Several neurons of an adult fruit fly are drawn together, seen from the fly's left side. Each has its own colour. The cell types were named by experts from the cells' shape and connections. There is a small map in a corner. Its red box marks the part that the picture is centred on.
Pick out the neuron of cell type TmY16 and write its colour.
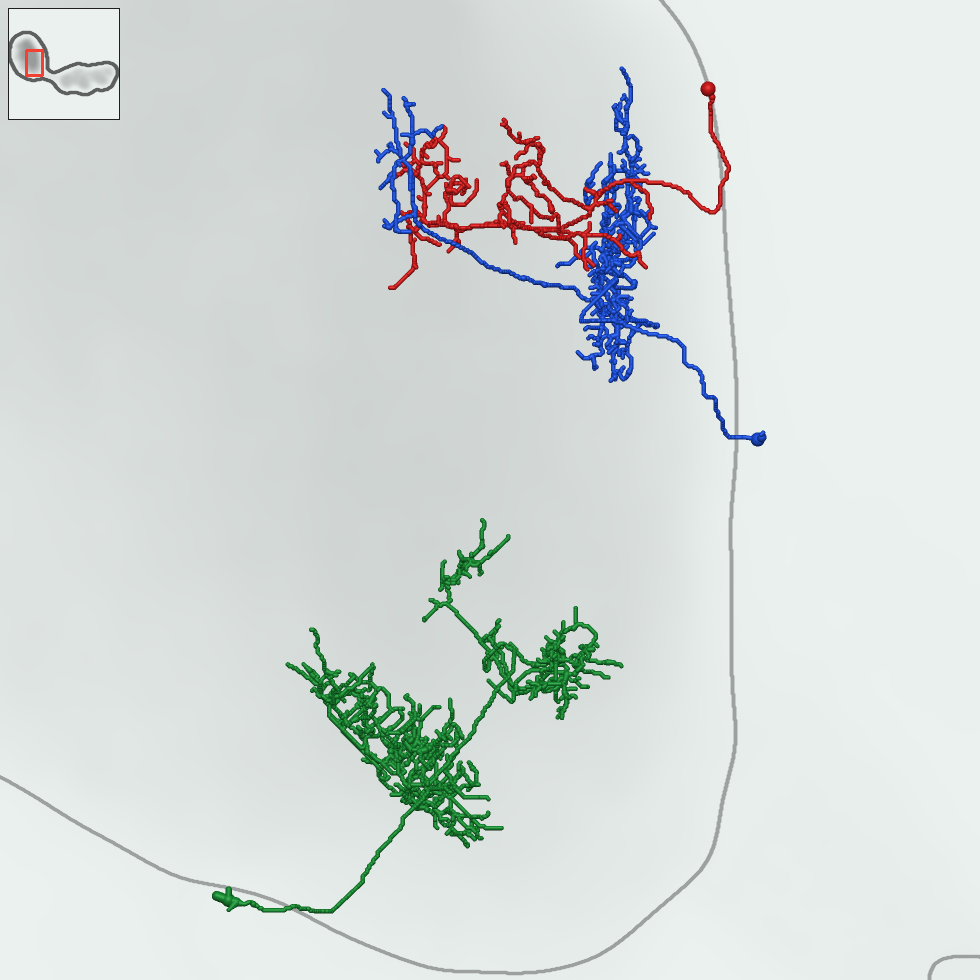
green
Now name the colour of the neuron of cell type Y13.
blue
